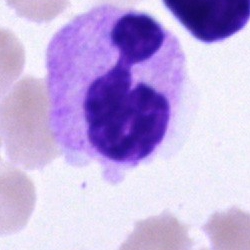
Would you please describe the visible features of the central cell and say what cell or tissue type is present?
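Starting with the nucleus, the chromatin is dense and dark purple throughout both lobes. Turning next to the cytoplasm, there is plenty of it, pale lilac and filled with fine, faint pinkish-violet granules. Last comes the outline, roughly round with a small blunt bulge at the bottom edge. The cell is a segmented neutrophil.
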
